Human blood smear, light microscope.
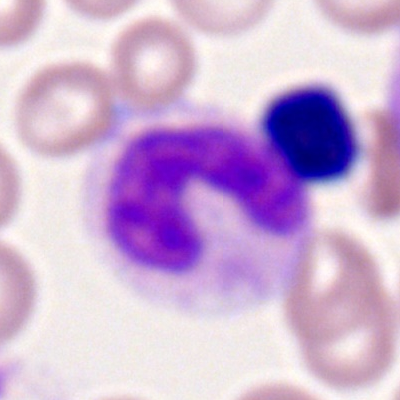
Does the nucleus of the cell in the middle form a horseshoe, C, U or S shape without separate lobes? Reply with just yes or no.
Yes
